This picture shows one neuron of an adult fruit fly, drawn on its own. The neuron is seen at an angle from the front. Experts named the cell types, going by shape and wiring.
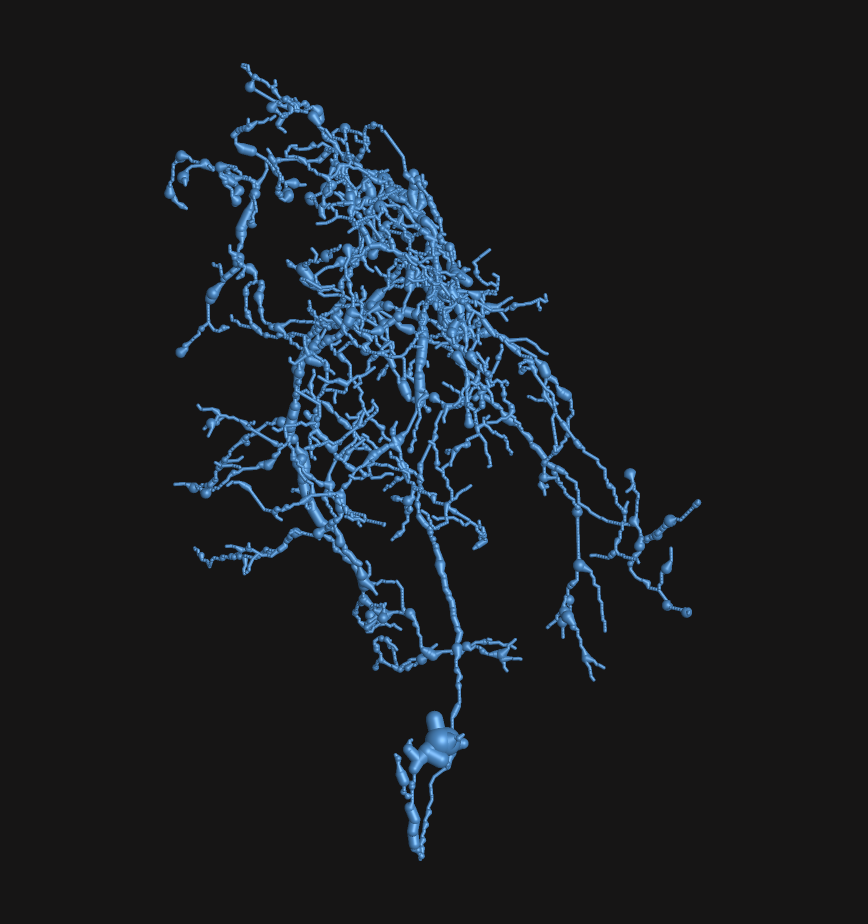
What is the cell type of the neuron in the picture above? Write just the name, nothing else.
SLP069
